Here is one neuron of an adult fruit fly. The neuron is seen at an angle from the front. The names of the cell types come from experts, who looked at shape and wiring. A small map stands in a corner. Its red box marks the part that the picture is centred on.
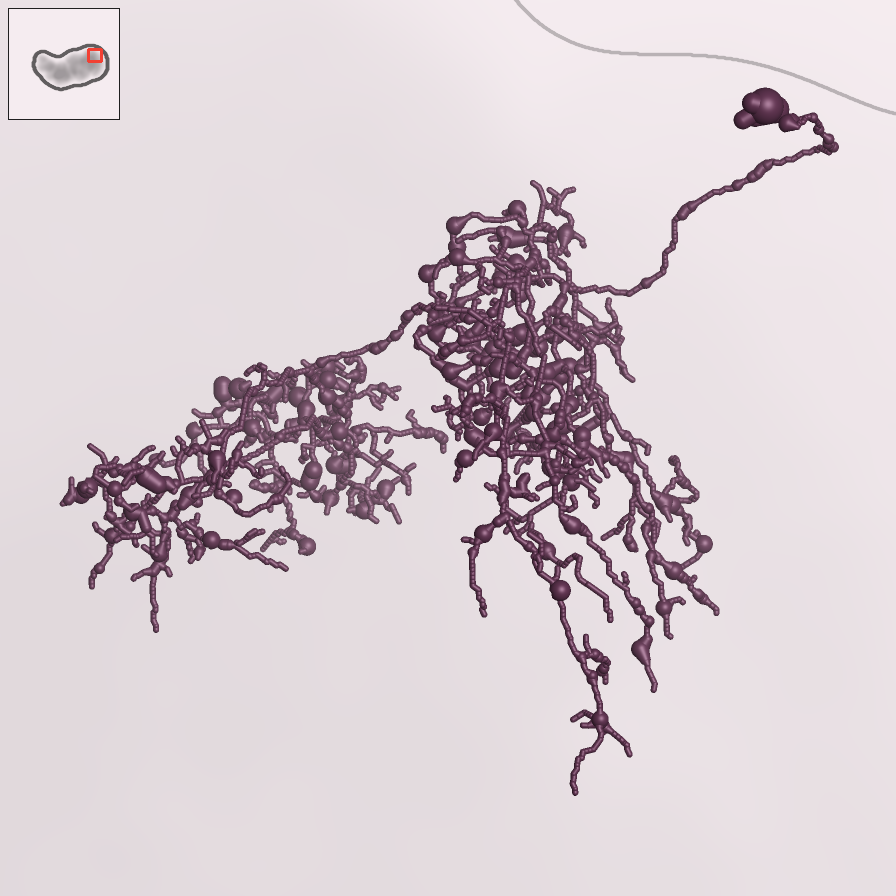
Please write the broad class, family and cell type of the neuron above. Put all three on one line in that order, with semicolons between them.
optic-lobe intrinsic neuron; TmY; TmY16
